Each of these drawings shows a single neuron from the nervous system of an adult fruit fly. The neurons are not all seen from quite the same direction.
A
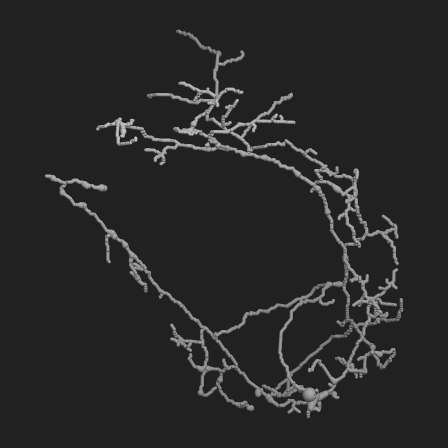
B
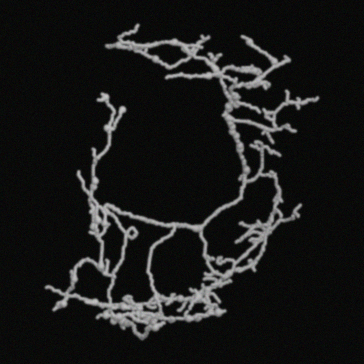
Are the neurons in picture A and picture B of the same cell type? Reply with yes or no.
yes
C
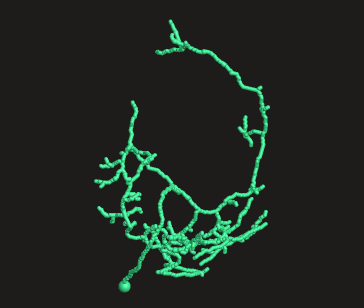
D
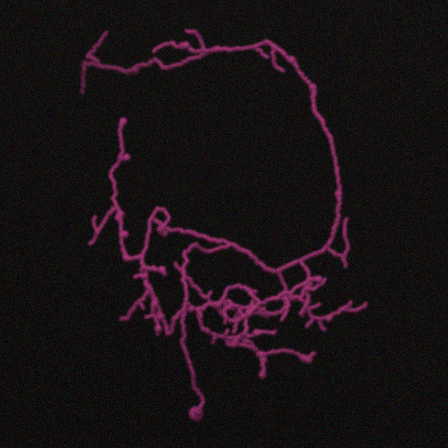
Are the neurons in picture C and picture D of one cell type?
yes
